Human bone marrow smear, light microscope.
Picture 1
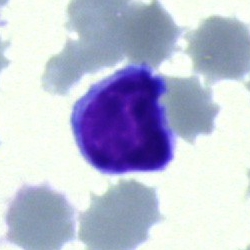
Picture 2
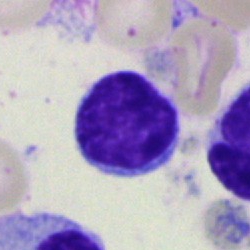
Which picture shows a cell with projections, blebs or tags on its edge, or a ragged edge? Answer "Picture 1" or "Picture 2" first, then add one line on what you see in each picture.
Picture 1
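Picture 1: The cell outline is roughly rounded, with an uneven, bumpy edge at the upper right.
Picture 2: The cell has a round, smooth outline.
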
